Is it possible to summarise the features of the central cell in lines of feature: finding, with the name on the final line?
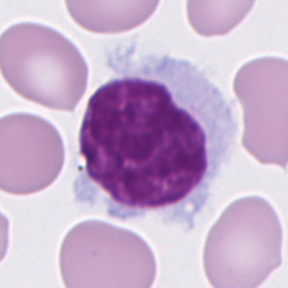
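Nucleus: roughly round, contour slightly irregular and lumpy
Nucleoli: none distinct
Granules: none in the cytoplasm
Projections: fine hair-like fringe, clearest top and bottom
Name: hairy cell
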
